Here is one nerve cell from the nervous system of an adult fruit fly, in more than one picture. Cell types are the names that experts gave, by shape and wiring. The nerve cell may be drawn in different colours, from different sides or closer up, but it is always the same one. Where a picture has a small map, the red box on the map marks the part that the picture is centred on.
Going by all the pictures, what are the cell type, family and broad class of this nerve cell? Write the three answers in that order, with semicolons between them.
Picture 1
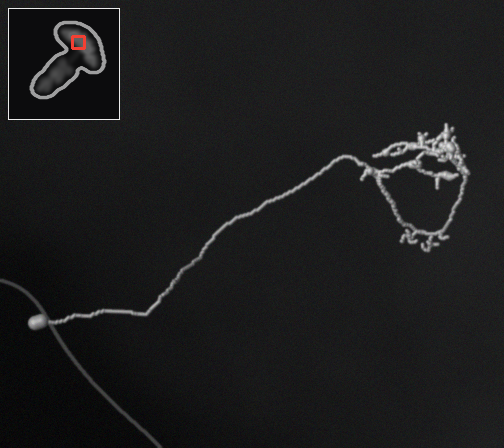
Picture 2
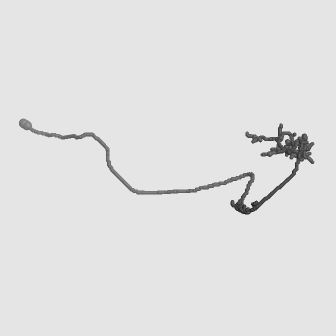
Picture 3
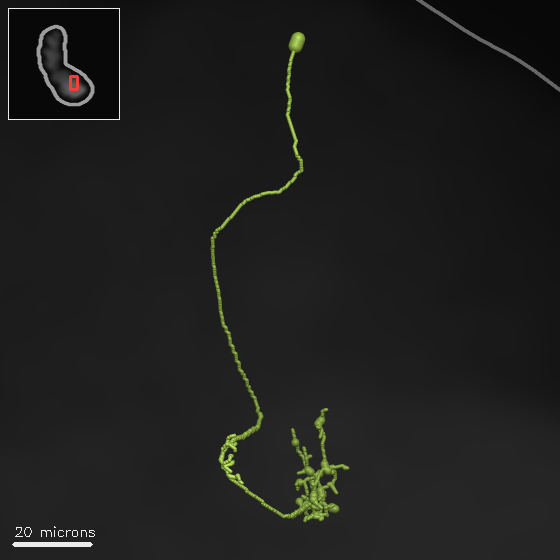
vDeltaK; class CX; central-brain intrinsic neuron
